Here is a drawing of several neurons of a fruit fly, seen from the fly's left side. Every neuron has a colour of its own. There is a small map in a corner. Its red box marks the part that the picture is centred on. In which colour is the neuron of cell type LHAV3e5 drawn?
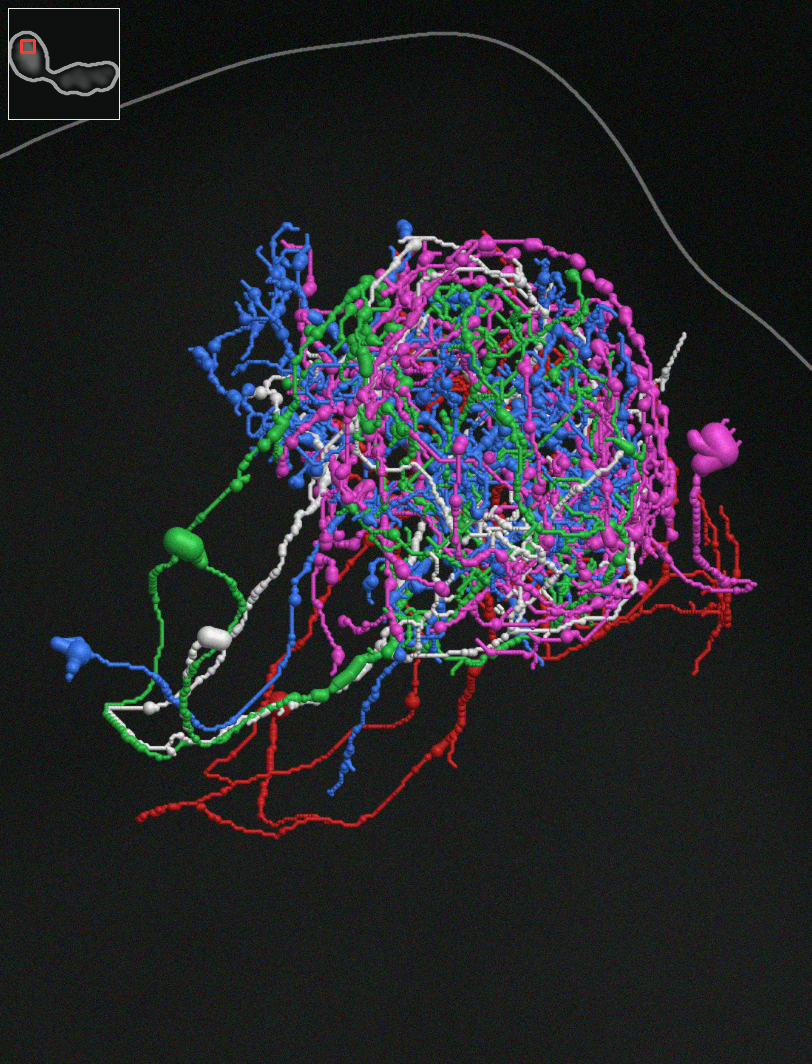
green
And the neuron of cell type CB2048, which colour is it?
white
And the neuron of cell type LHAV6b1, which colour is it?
blue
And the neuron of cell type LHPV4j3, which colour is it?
magenta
